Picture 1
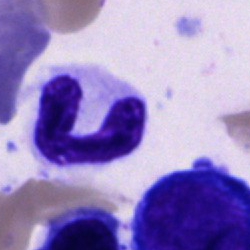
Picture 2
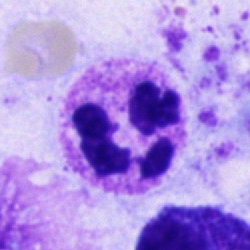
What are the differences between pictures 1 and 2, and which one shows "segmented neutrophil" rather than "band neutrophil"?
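Picture one is the band neutrophil; picture two is the segmented neutrophil. First, nuclear shape: the band neutrophil's nucleus is a curved U-shaped band opening upward.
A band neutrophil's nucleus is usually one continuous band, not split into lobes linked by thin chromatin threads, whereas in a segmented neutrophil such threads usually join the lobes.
Second, outline: irregular rather than smoothly round in the band neutrophil, round and smooth in the segmented neutrophil. Third, chromatin: dense, dark purple and clumped in the band neutrophil; dense and darkly stained in the segmented neutrophil.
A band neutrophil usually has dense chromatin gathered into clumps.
Fourth, nucleoli: none visible in either cell.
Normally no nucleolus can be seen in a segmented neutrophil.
Last, surroundings: red cells lie at the upper left of the band neutrophil, and one red cell lies near the upper left of the segmented neutrophil without touching it.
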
